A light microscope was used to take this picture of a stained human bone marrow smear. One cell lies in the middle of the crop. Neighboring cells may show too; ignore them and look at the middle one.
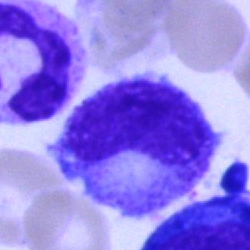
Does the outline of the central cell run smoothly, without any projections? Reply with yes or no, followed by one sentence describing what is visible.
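No. The cell is roughly round with a slightly frayed, uneven edge.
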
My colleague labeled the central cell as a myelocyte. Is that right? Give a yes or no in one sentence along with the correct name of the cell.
No, what is seen at the centre is a metamyelocyte instead of a myelocyte.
